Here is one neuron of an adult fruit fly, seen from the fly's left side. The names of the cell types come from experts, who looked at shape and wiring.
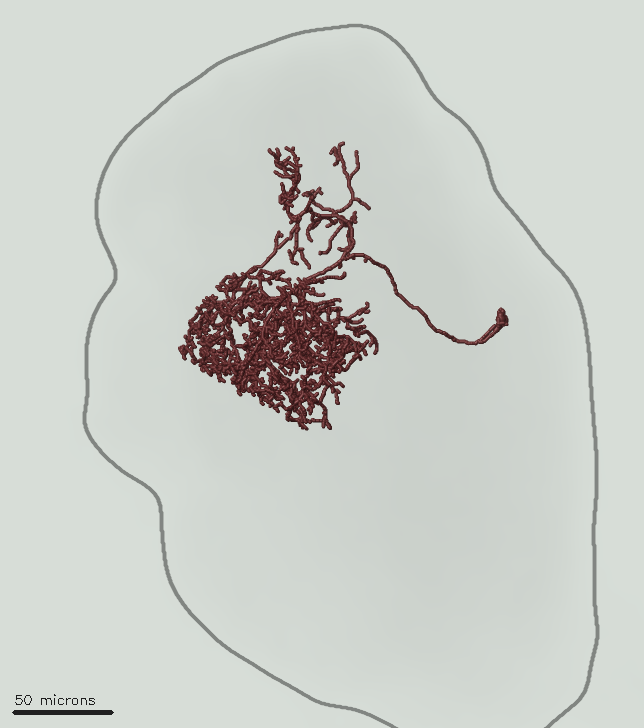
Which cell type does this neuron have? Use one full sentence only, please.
The neuron is categorized under cell type AVLP565.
